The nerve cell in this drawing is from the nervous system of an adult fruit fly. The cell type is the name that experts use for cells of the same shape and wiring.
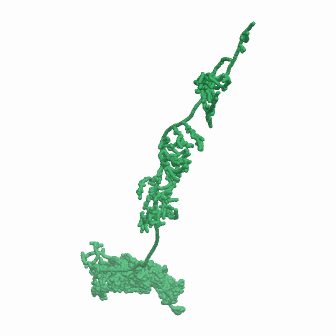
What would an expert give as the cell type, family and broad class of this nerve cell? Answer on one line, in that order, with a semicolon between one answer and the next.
DNg100; DNg; descending neuron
